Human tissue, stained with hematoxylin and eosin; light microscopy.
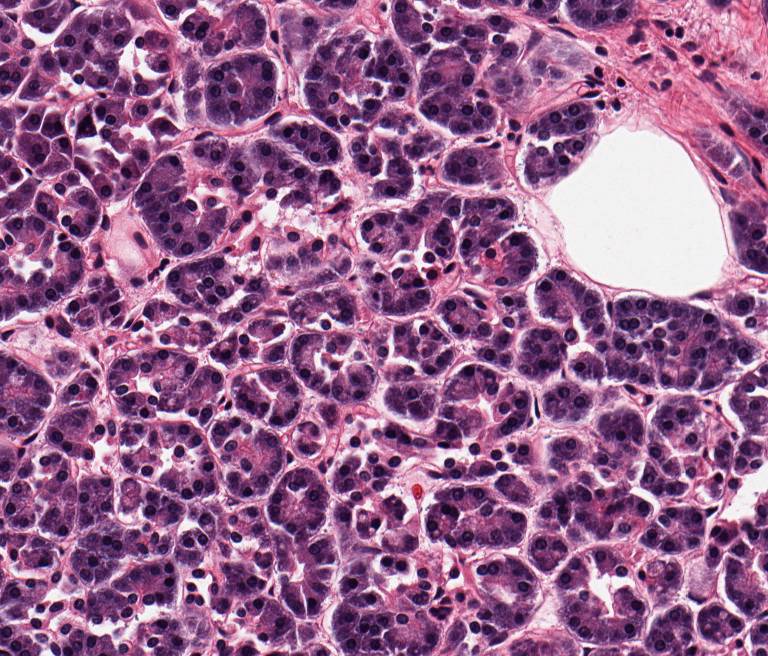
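Pancreas, H&E. Closely packed rounded acini of glandular cells fill nearly the whole field, each cell with a single round dark nucleus set toward the base of the acinus. Small clear retraction clefts separate many acini. Upper right: a large empty rounded space with a thin wall.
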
